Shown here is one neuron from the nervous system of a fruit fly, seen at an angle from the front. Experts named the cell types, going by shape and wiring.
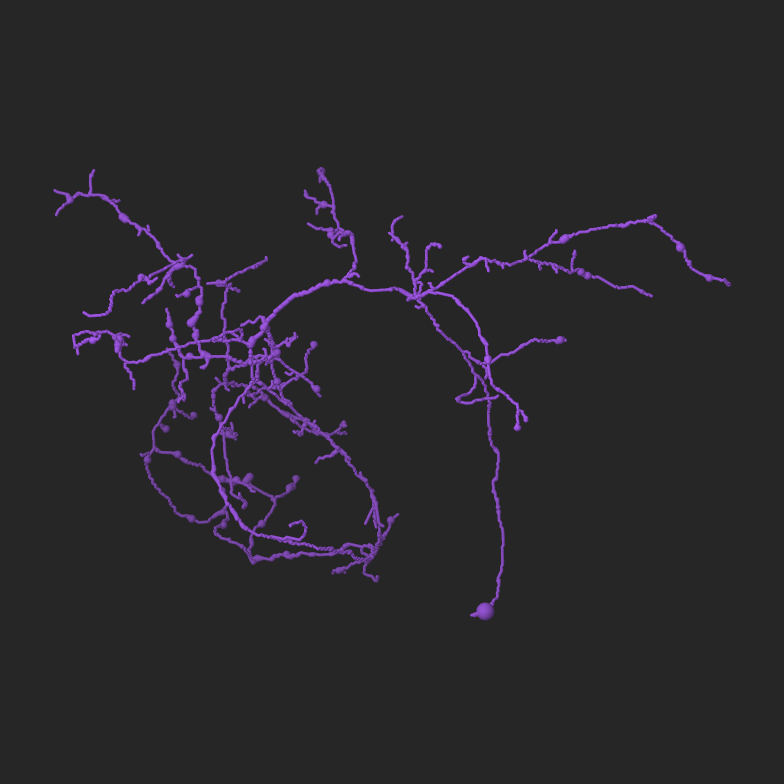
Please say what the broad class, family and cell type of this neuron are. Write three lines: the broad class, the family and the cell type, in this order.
nerve-cord intrinsic neuron
hemilineage 12B
IN12B046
